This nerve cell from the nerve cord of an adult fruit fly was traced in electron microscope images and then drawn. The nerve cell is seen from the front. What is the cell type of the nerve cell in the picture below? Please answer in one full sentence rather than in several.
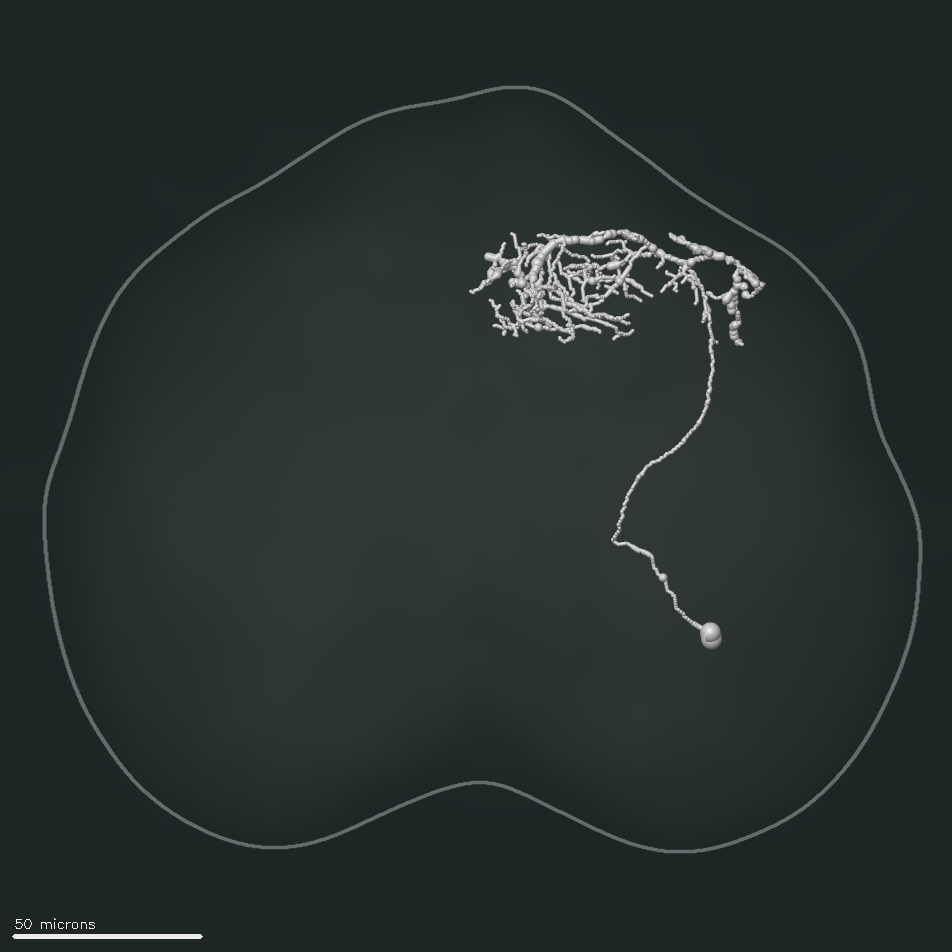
The type assigned to this nerve cell is IN03B074.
